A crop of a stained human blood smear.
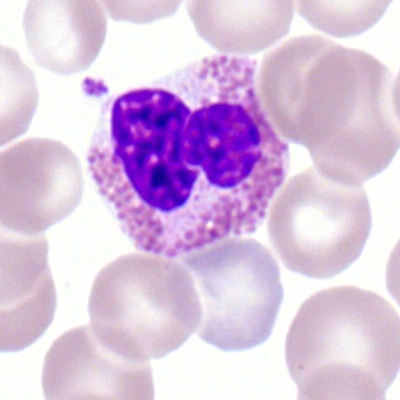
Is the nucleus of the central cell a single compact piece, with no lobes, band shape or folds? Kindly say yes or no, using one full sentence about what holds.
No, there is a nucleus split into distinct lobes in this cell.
